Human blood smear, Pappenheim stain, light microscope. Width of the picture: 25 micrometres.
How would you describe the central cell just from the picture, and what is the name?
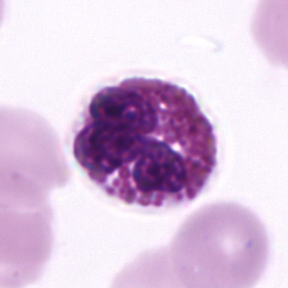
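The central cell has a round, smooth outline. Its nuclear lobes lie mostly in the left half of the cell, and no nucleoli are visible in the nucleus. The cytoplasm is packed with coarse round granules. The cell is an eosinophil.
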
